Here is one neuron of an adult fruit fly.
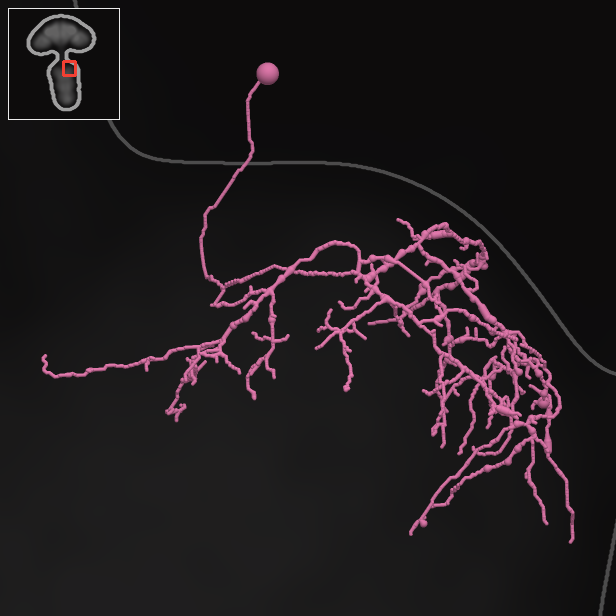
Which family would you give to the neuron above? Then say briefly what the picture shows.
Its family is hemilineage 08A. This is a nerve-cord intrinsic neuron. The cell body can be seen at the top of the picture. Dozens of branch ends can be seen.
